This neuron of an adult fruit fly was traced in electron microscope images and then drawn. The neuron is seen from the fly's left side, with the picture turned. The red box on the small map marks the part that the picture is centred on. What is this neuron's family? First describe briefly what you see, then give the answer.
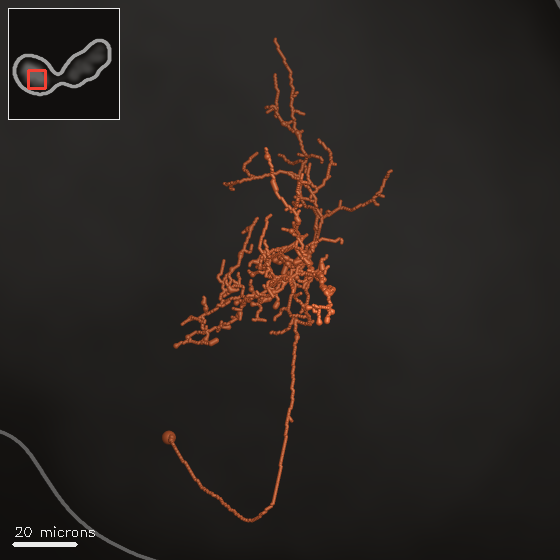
From top to bottom in the picture it spans about 160 microns. The picture shows dozens of branch ends. This is a central-brain intrinsic neuron. The family is hemilineage MD3.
